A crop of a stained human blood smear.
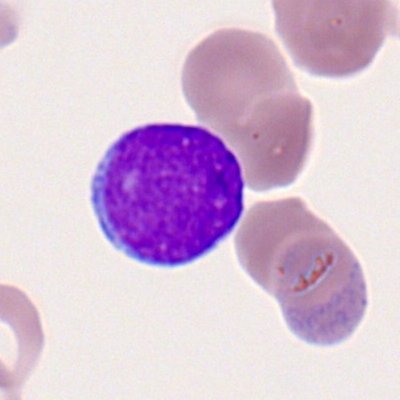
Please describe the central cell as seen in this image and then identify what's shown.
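Taking each feature in turn, the outline of the cell is round and smooth. Next, the chromatin is dark purple and mottled with small pale spots. Then the cytoplasm: it shows only as a thin blue rim, seen best along the left edge. The cell is a myeloblast.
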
